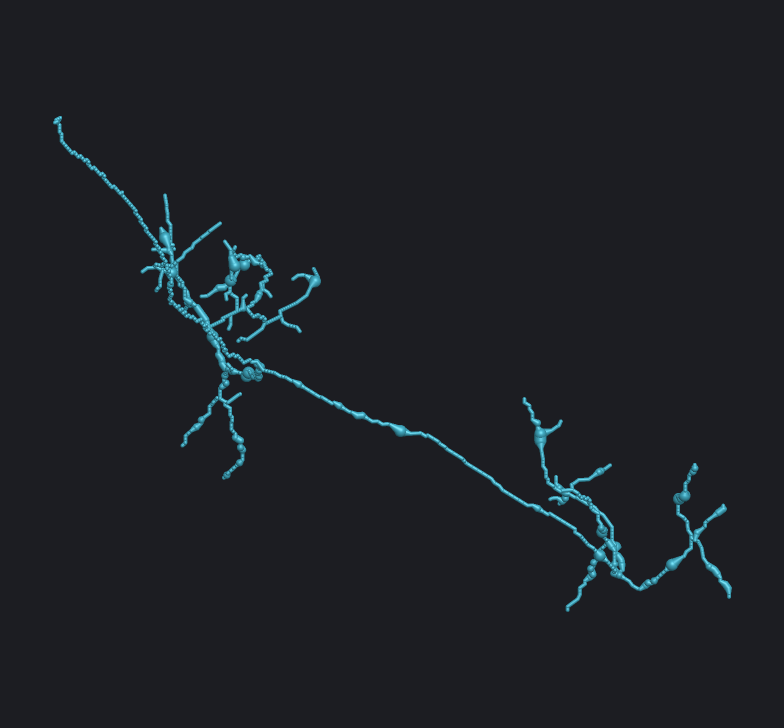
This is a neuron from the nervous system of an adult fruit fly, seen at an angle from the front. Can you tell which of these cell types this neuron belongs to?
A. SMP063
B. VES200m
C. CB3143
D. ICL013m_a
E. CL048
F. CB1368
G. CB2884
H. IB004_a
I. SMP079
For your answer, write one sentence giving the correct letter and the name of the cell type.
The cell type IB004_a, option H, is that of the neuron.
